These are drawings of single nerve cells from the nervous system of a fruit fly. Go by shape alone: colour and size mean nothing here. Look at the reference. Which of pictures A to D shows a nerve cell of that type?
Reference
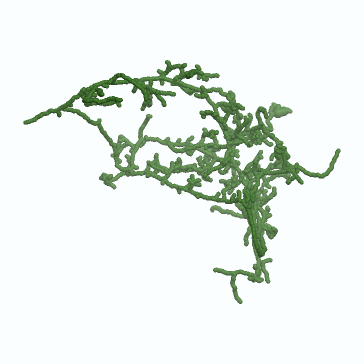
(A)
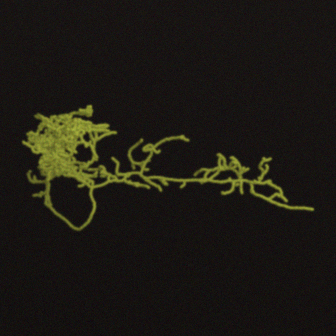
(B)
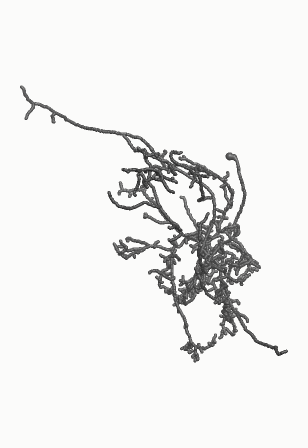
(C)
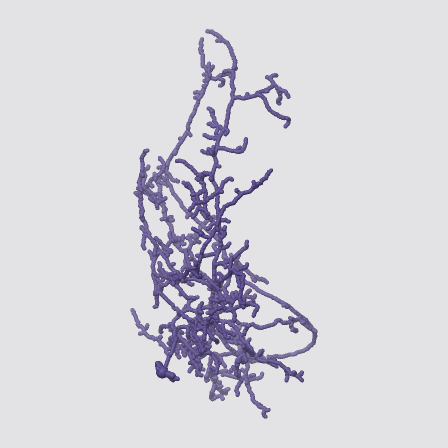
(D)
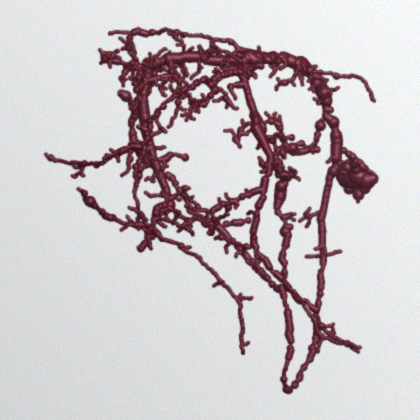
C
